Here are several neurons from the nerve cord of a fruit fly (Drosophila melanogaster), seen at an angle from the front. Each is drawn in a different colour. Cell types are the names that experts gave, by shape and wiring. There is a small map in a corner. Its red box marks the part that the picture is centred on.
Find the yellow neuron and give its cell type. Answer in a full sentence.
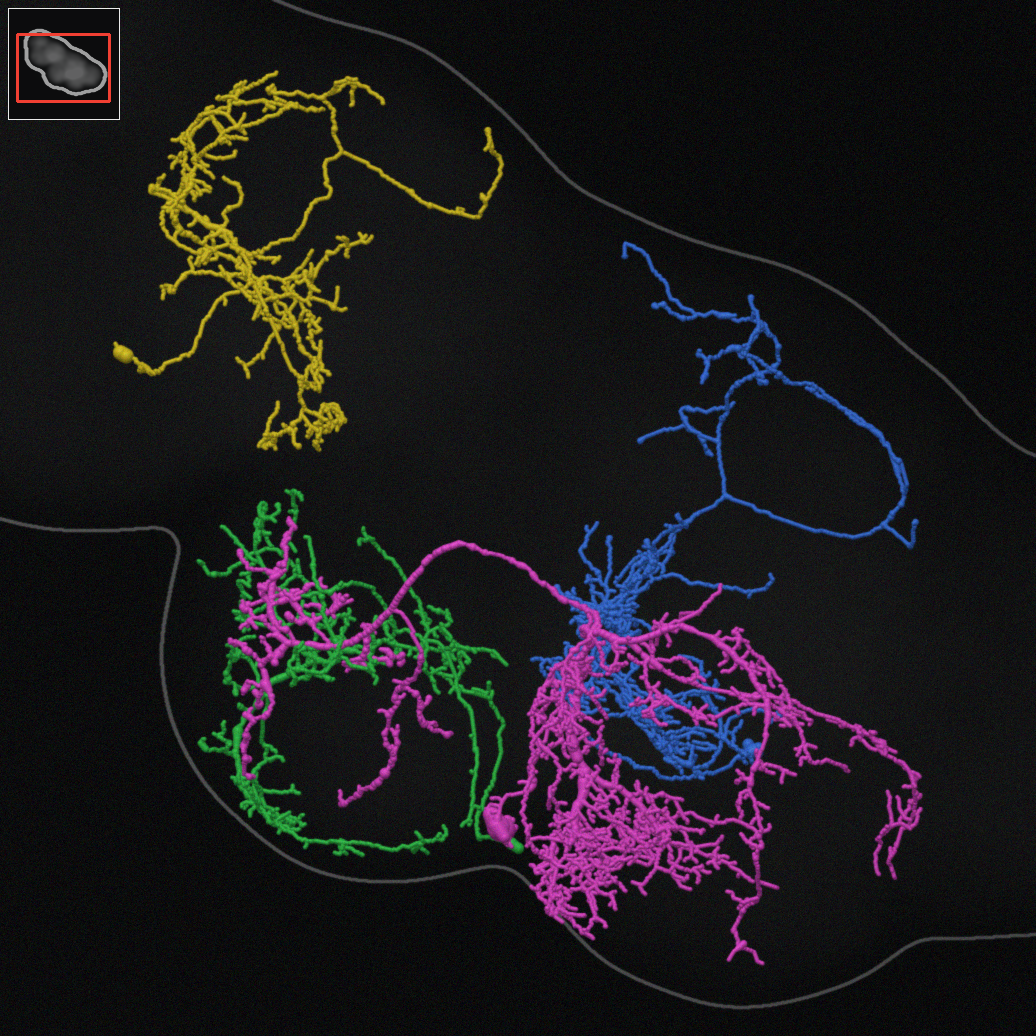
The cell type is IN04B100.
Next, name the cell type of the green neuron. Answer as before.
The cell type is IN04B084.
